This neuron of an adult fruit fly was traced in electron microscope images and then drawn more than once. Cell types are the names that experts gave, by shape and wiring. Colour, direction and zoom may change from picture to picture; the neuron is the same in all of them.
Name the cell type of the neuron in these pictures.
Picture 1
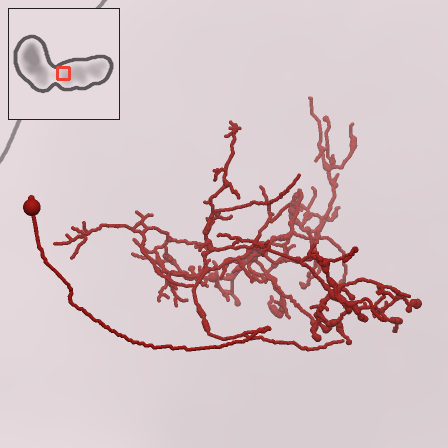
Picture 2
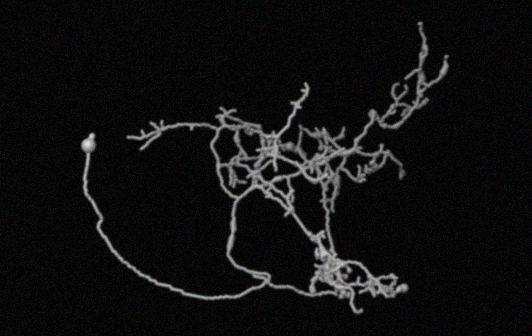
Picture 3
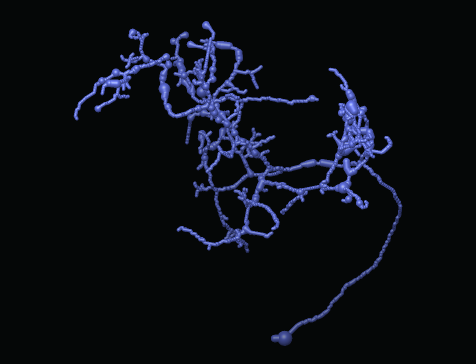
IN09A033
